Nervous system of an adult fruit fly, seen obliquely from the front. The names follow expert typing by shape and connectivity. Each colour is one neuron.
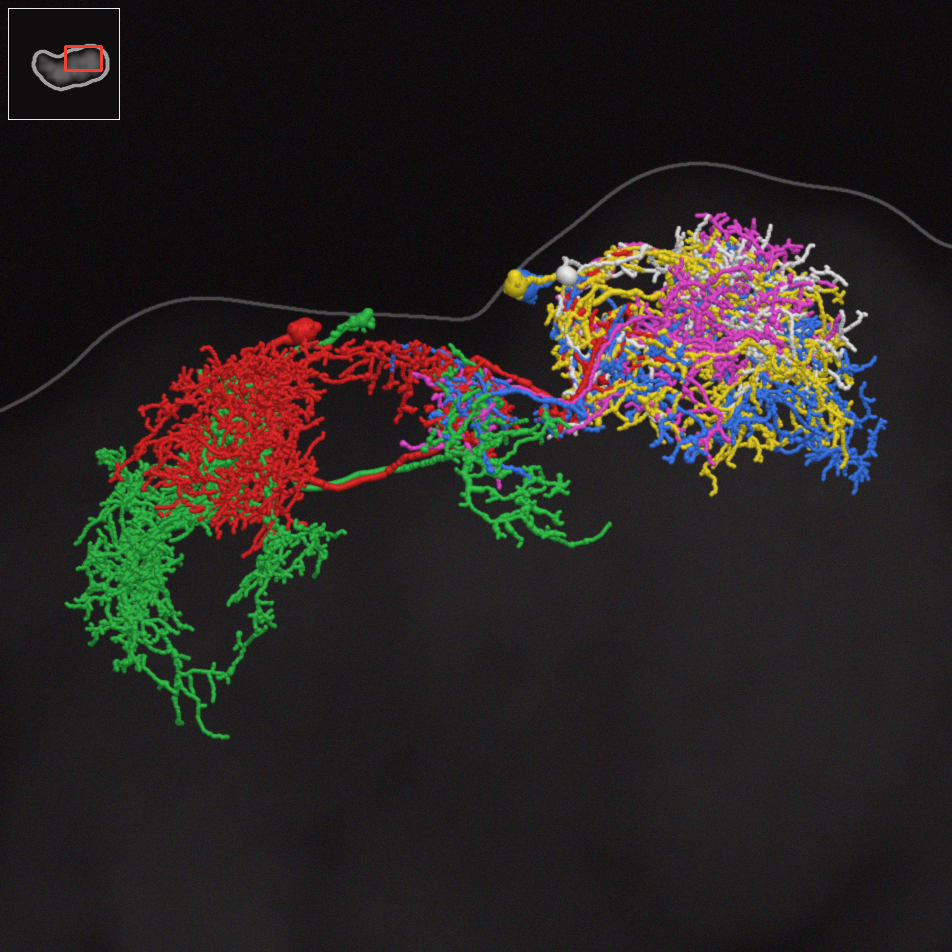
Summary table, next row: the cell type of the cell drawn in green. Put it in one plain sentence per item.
The cell type is SMP550.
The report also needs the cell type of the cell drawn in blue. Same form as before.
The cell type is SMP551.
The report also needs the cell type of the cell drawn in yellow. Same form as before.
The cell type is SMP548.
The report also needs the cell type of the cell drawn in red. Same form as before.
The cell type is SLP388.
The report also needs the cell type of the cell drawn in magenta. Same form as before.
The cell type is SLP279.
